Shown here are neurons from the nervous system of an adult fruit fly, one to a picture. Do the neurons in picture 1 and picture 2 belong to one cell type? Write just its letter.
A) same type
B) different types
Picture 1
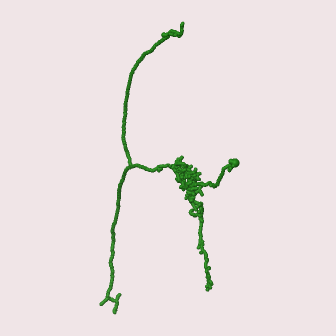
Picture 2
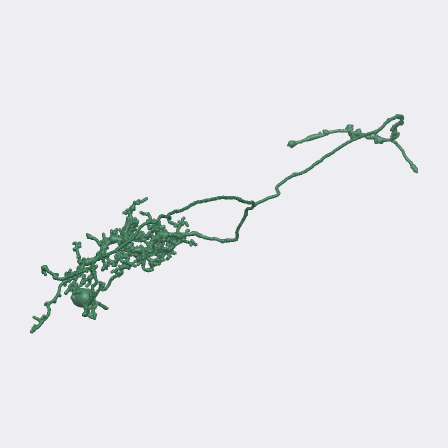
A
